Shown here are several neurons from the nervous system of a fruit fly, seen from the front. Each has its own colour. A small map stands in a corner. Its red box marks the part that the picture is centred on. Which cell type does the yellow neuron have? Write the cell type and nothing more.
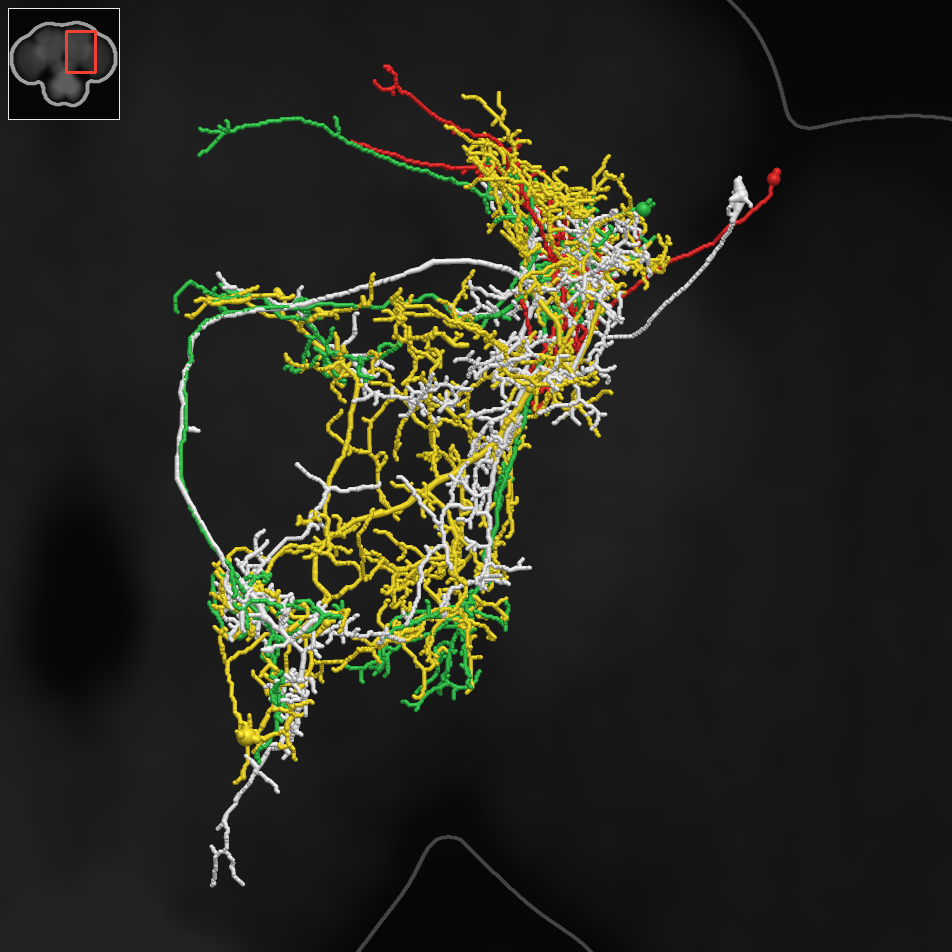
PLP257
